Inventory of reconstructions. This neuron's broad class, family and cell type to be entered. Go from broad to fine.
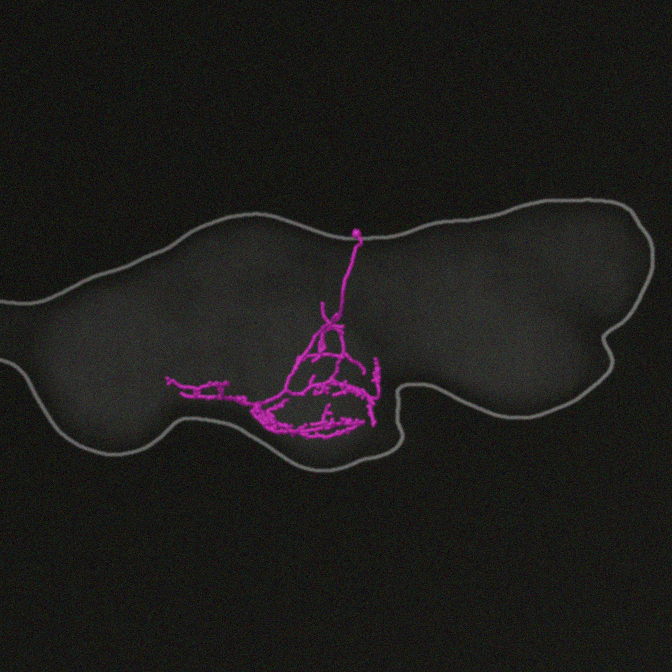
nerve-cord intrinsic neuron; hemilineage 23B; IN23B059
